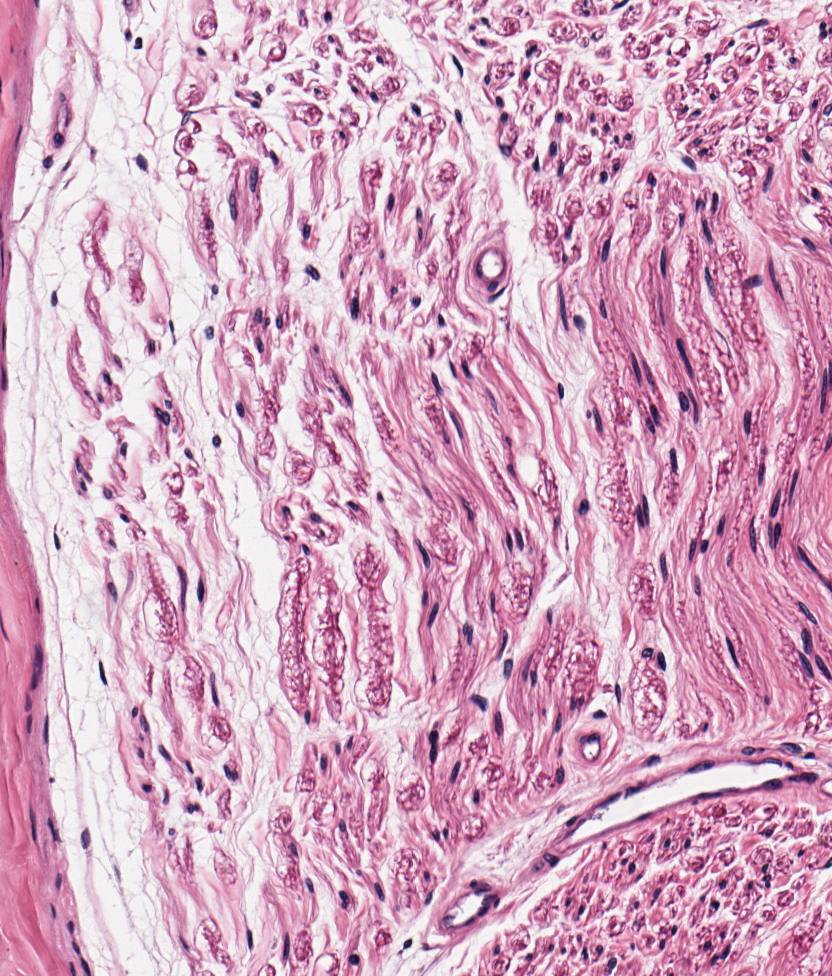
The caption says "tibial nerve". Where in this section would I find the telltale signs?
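In this section of tibial nerve, a separate compact bundle at the lower right is bordered by a thin sheath of flattened nuclei.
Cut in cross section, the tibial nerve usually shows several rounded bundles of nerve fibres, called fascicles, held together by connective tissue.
That bordered bundle matches this pattern as one such fascicle.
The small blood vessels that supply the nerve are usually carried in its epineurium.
Beside the bundle lies a slit-like vessel lumen.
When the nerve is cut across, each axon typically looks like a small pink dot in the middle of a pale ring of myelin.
Here, many fibre profiles instead contain bubbly, finely vacuolated pink material. Between the fibre bundles and the left edge is a pale, loose, finely webbed zone with few nuclei. No epithelium or glands are present anywhere in the field.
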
